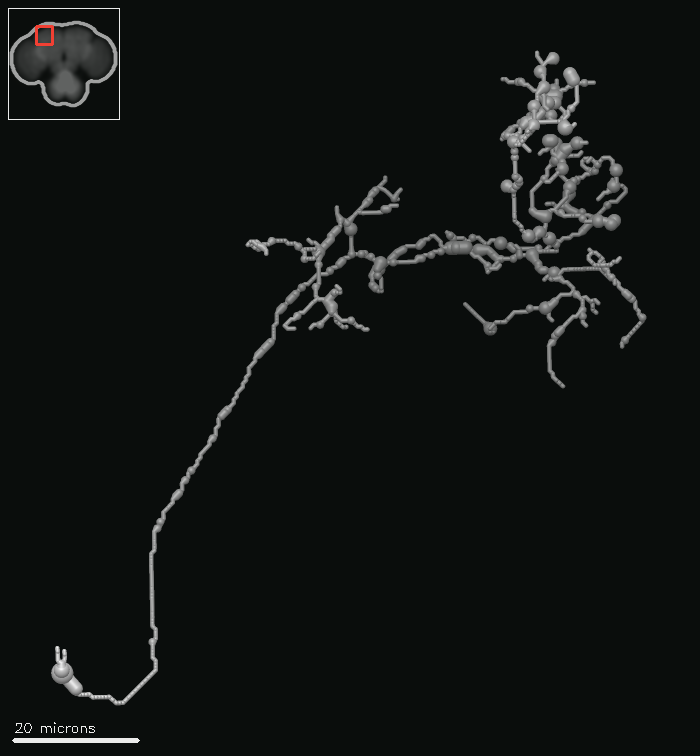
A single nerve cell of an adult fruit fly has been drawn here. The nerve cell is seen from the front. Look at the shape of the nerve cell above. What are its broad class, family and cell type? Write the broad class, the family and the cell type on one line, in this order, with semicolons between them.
central-brain intrinsic neuron; hemilineage SLPal5; SLP142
